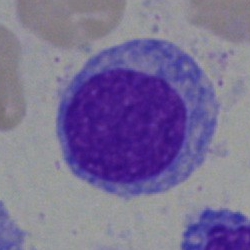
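Lymphocyte with its nucleus set off-centre toward the lower left; the chromatin is finely stippled rather than coarsely clumped. A blue-staining rim of cytoplasm surrounds it, widest on the upper right side.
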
